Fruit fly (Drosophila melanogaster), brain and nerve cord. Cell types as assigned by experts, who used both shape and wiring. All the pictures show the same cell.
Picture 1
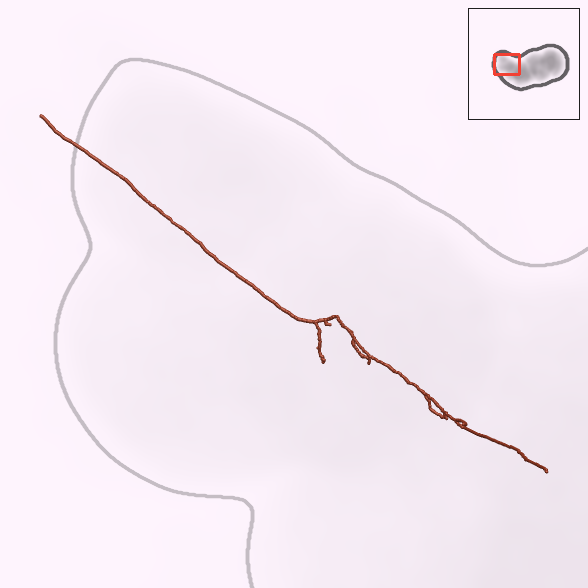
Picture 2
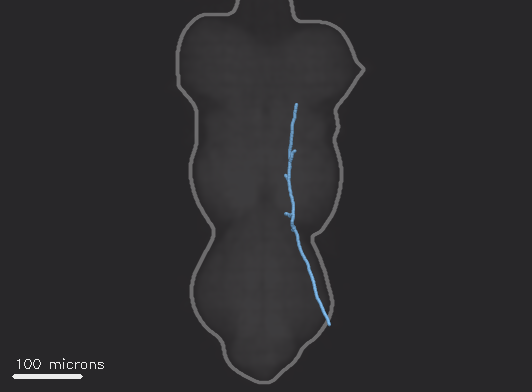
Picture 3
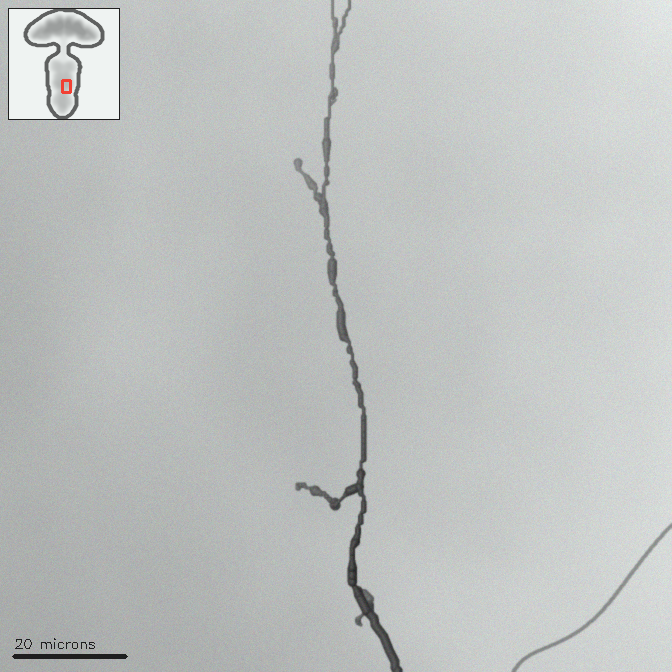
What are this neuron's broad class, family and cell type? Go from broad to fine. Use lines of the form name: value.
broad class: sensory neuron entering the nerve cord
family: class mechanosensory proprioceptive
cell type: SApp05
